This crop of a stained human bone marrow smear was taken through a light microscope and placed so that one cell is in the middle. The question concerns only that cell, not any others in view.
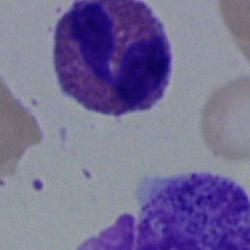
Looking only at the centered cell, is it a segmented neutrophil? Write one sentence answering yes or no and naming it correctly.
No, calling it a segmented neutrophil is wrong; the middle cell is an eosinophil.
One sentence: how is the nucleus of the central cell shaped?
The nucleus is segmented, with two or more lobes present.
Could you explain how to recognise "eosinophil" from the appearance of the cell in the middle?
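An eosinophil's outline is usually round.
Going around the edge here, the outline is round too, if slightly fuzzy and granular, so that goes with it.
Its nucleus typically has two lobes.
Inside, two large lobes meet to form a V shape, which fits as well. The chromatin is dense and dark blue-purple. Around the nucleus sits a moderate amount of pinkish-purple cytoplasm.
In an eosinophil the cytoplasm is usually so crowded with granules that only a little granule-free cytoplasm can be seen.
Weighing the round outline and the two lobes, this is an eosinophil.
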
